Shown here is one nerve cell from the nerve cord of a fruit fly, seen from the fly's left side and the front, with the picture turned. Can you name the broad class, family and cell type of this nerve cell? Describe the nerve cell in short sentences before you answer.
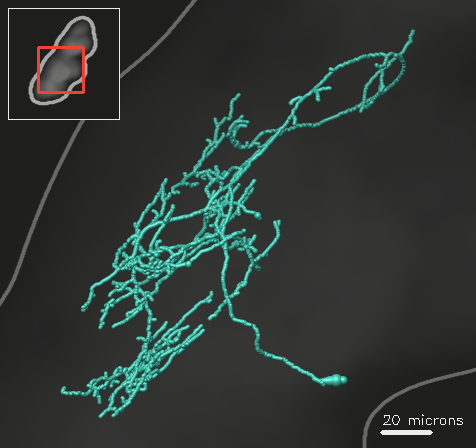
From top to bottom in the picture it spans about 160 microns. The picture shows dozens of branch ends. Its broad class is nerve-cord intrinsic neuron. The family is hemilineage 03B. It is of cell type IN03B043.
